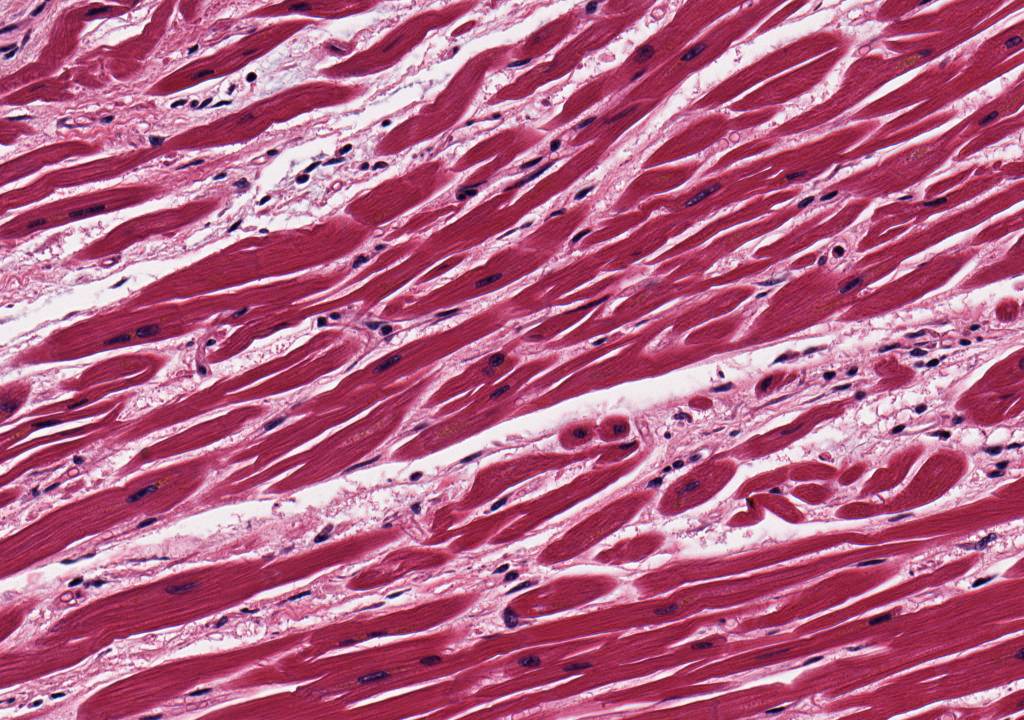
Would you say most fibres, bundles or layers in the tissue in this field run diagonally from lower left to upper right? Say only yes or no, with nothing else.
Yes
